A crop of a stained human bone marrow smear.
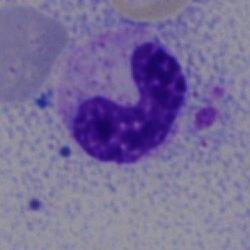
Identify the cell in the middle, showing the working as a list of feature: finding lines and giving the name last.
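Nucleus shape: bent into a horseshoe
Nuclear orientation: concave side facing the upper left of the cell
Cytoplasm colour: pale pinkish-lilac
Granules: fine, pinkish-purple, held in the cytoplasm
Name: band neutrophil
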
